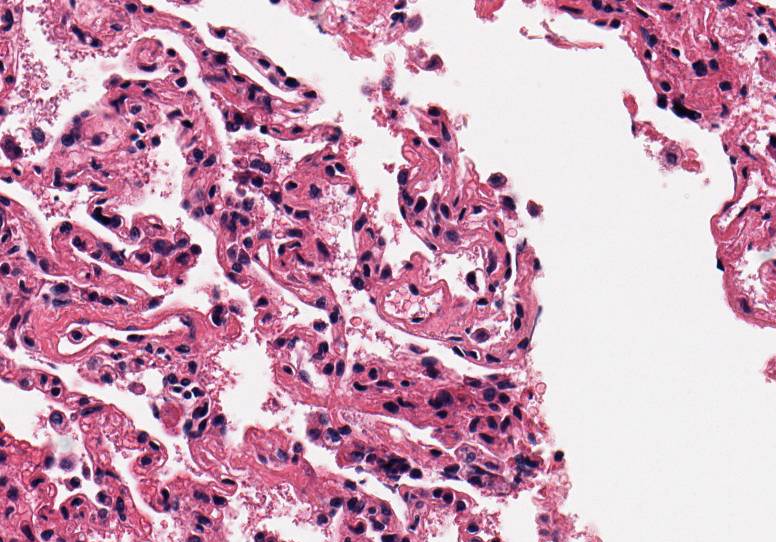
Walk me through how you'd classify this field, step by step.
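Here the chief structure is alveolus. A large empty white space takes up much of the right half of the field.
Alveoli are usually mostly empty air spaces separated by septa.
Its walls are widened by pink, wavy fibrous stroma, and cells with dark nuclei line their surfaces, bulging into the spaces. Several of the spaces hold loose, pale pink granular material.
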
